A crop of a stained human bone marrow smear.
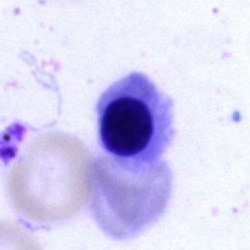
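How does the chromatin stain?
Dense and very dark purple throughout the nucleus.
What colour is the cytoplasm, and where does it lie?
Pale lavender-blue, mostly above and to the right of the nucleus.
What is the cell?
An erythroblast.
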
